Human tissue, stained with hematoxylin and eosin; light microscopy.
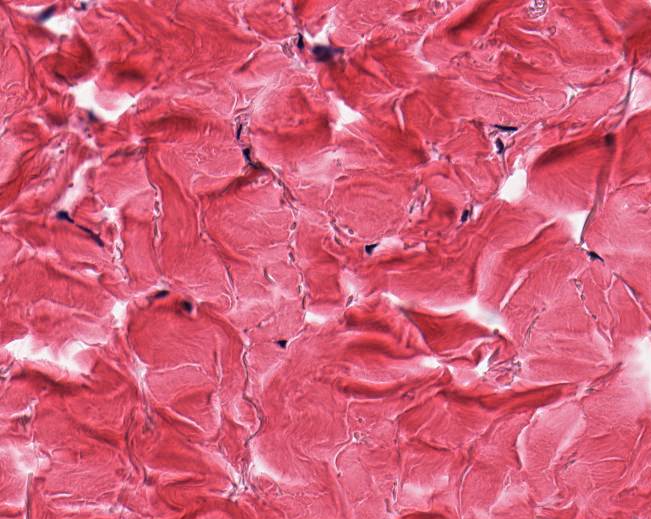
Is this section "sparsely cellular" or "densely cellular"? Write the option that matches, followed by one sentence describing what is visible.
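Sparsely cellular. Nuclei are few and widely scattered among the bundles.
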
